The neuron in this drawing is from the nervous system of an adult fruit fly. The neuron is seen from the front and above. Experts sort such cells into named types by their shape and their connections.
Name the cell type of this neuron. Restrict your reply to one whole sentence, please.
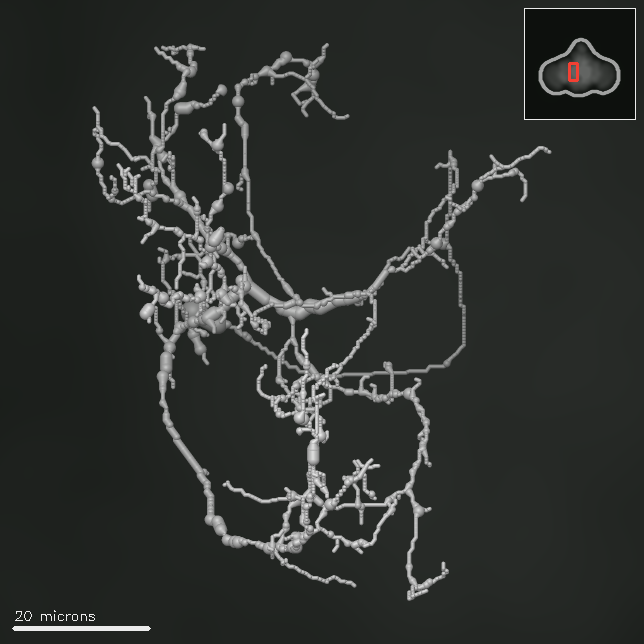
Among cell types, the one for this neuron is IN20A.22A043.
